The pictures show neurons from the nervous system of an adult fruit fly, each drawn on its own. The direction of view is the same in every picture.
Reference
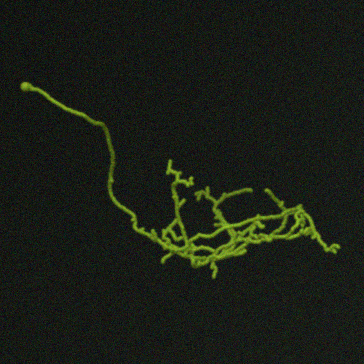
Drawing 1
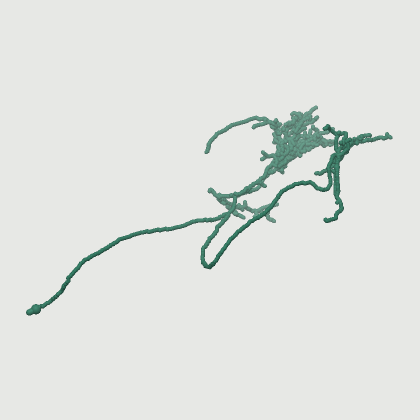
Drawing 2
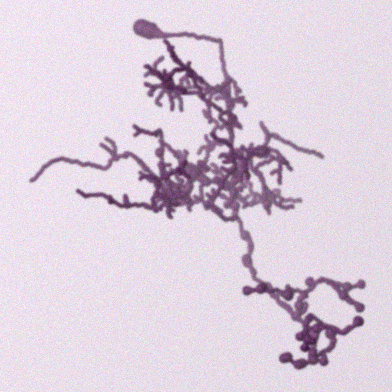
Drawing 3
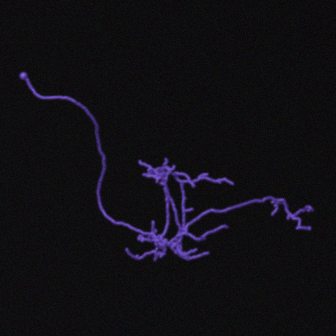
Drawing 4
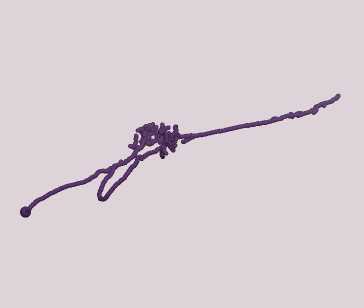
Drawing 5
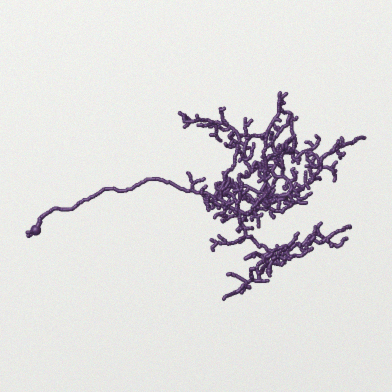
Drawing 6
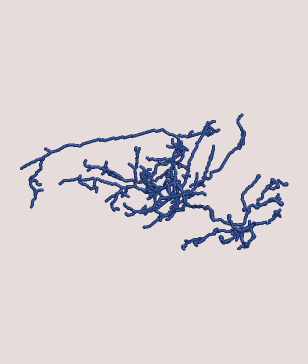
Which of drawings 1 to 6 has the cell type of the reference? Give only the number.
3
